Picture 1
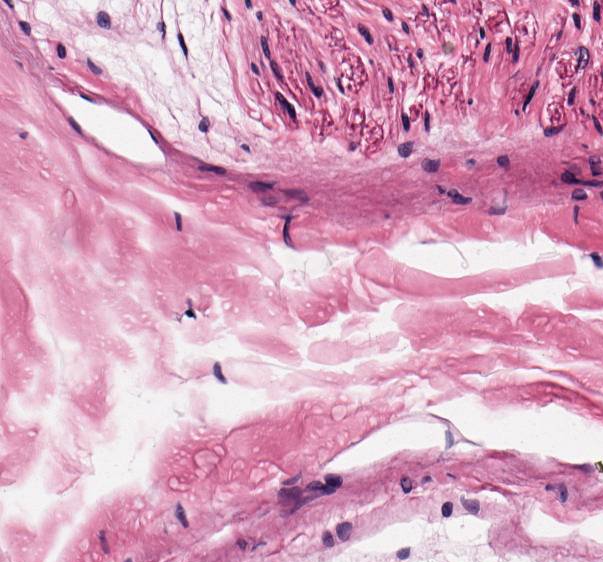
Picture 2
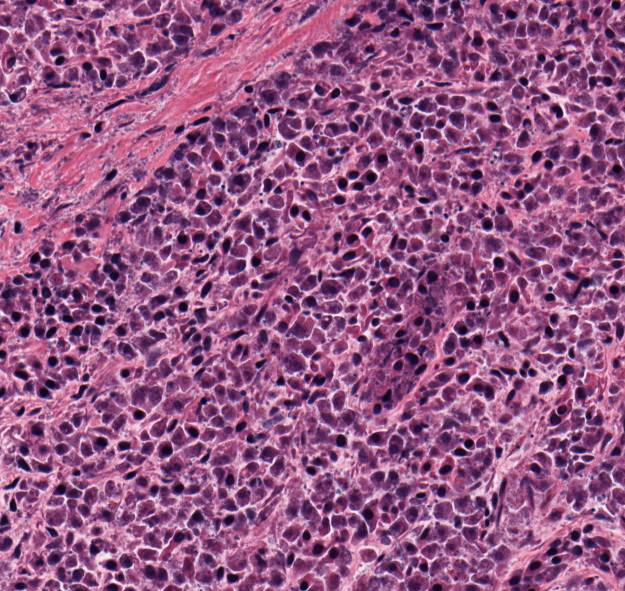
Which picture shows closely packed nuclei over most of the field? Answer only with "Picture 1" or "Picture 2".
Picture 2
